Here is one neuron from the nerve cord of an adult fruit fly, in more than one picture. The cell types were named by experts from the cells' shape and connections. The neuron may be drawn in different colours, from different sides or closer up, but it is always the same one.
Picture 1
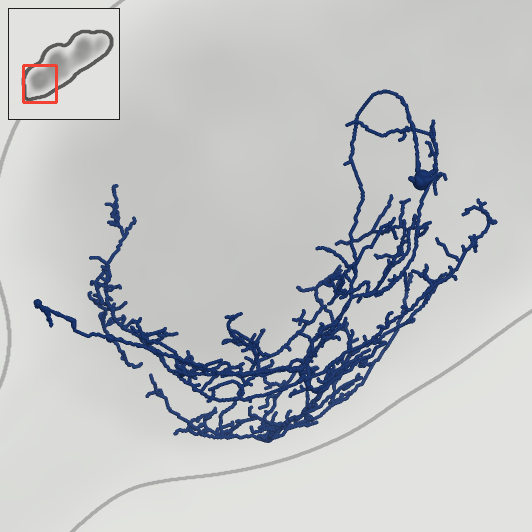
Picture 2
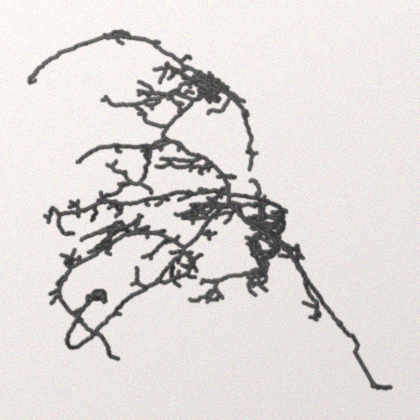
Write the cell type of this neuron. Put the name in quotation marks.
"EN21X001"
